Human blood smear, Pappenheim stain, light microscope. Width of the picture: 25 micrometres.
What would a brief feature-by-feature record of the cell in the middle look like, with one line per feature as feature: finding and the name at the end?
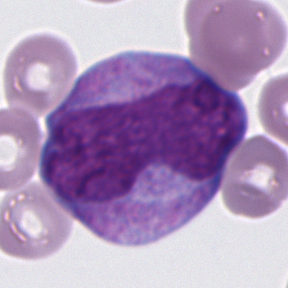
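Outline: smooth, without surface projections
Nucleus: an irregular band spanning the cell from the left side to the right side
Cytoplasm: a moderate amount, above and below the nucleus
Granules: fine, purplish-pink
Size: about 18 micrometres across
Name: atypical promyelocyte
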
